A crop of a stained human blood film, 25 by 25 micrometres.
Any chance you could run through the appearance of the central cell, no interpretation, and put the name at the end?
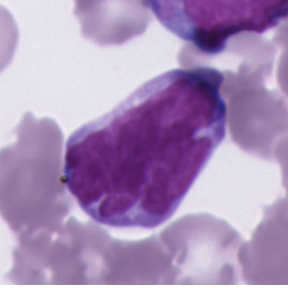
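The cell is an elongated oval, its long axis running from lower left to upper right. Most of the cell is taken up by the nucleus. The nucleus is irregular in shape, and pale clefts set off its lower part. The cytoplasm contains no visible vacuoles. This cell is a myeloblast.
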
